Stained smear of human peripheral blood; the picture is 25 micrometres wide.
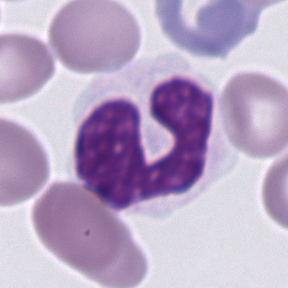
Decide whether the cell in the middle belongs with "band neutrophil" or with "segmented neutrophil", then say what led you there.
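I'd call it a band neutrophil. The nucleus decides: one U-shaped band, open side up, fairly even in thickness. No thin strands pinch it into lobes.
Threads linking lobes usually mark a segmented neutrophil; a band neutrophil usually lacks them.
The cytoplasm is pale pinkish-lilac, not blue, filling the hollow without a vacuole.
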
